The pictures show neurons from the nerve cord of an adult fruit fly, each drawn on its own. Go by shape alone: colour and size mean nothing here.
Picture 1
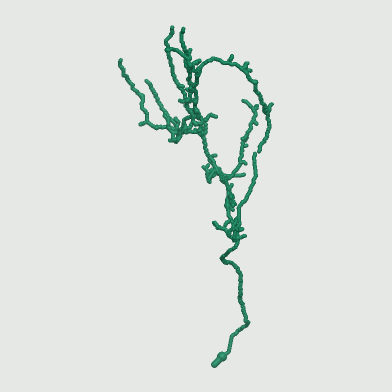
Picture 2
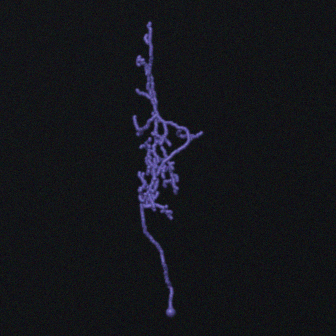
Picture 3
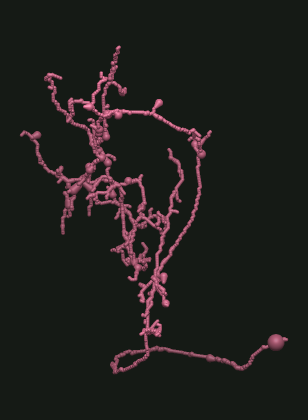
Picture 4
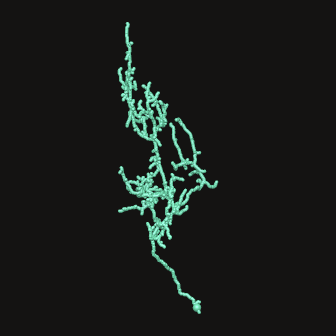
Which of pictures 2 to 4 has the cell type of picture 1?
Picture 3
